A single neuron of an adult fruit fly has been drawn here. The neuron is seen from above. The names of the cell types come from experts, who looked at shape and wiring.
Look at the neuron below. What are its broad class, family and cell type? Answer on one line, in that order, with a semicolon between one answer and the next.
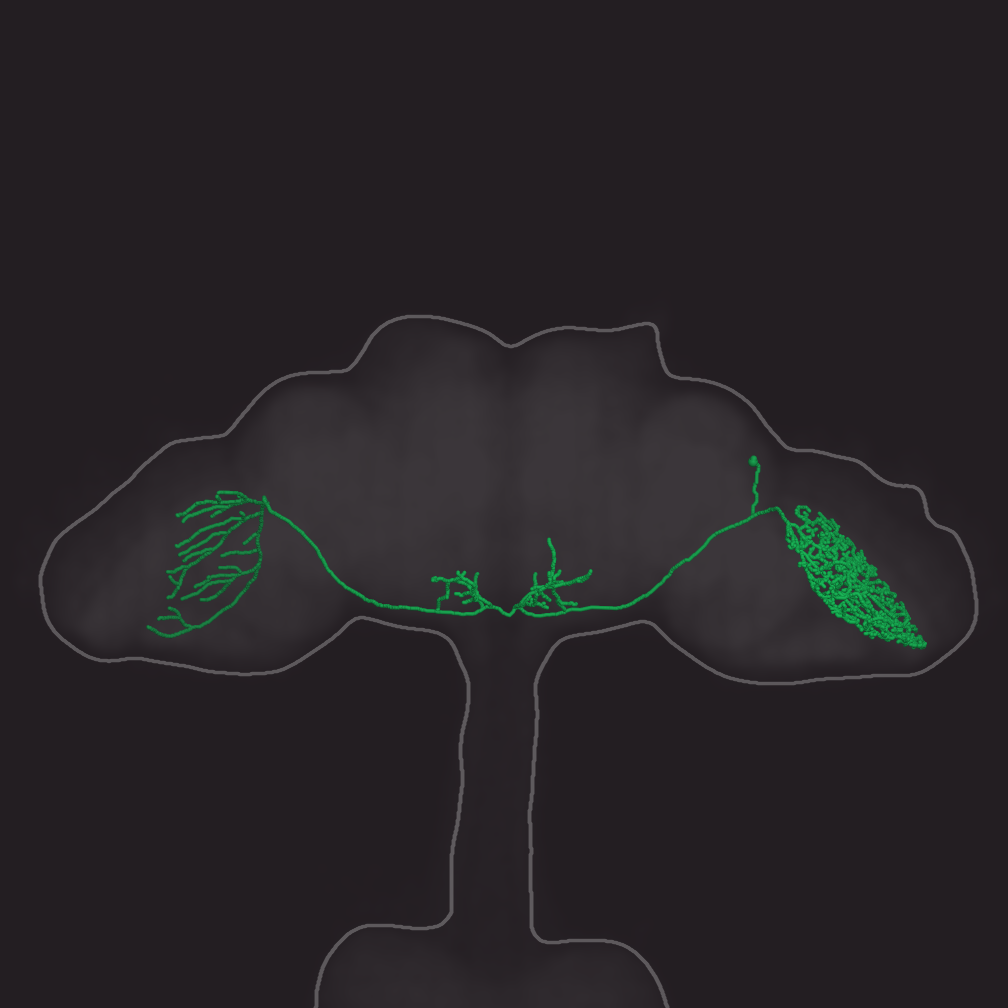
visual projection neuron; MeVPMe; MeVPMe6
